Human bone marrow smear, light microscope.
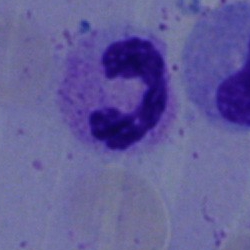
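Band neutrophil, the cell in the middle: see how the nucleus is one curved band with its open side to the left, and the chromatin stains dark purple all through it. Its cytoplasm is pale pinkish-lilac, with fine, small granules.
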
